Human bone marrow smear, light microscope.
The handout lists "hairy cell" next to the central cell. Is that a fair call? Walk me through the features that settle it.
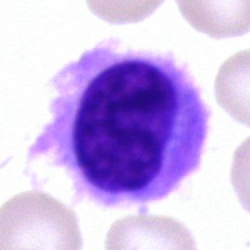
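The ragged, irregular outline with fine frayed projections goes with hairy cell.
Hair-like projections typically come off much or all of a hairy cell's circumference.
Here they stand out most on the left side. No distinct nucleoli are visible, which also suits hairy cell.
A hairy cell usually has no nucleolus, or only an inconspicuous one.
No distinct granules show in the cytoplasm, and the red cells nearby don't touch it. None of this leans toward lymphocyte, so hairy cell fits.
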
